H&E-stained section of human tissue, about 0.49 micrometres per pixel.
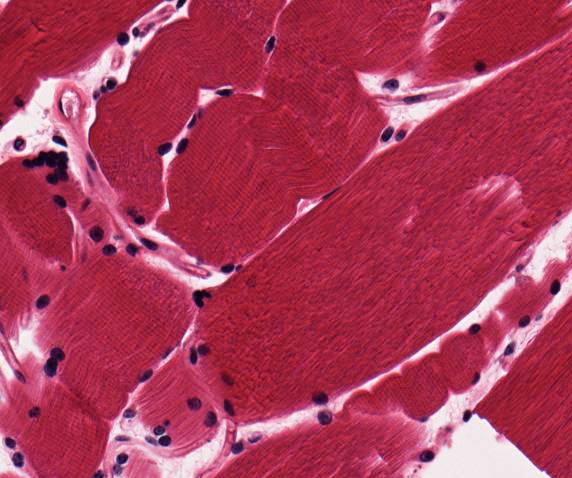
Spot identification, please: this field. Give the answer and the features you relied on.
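Skeletal muscle. First point: large eosinophilic fibres, cut in different planes, fill the field between thin strands of pale connective tissue. Second: fine transverse cross-striations are present. Third: dark oval nuclei sit at the fibre edges, not the centres.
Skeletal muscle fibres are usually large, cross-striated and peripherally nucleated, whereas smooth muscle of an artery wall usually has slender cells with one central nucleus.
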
